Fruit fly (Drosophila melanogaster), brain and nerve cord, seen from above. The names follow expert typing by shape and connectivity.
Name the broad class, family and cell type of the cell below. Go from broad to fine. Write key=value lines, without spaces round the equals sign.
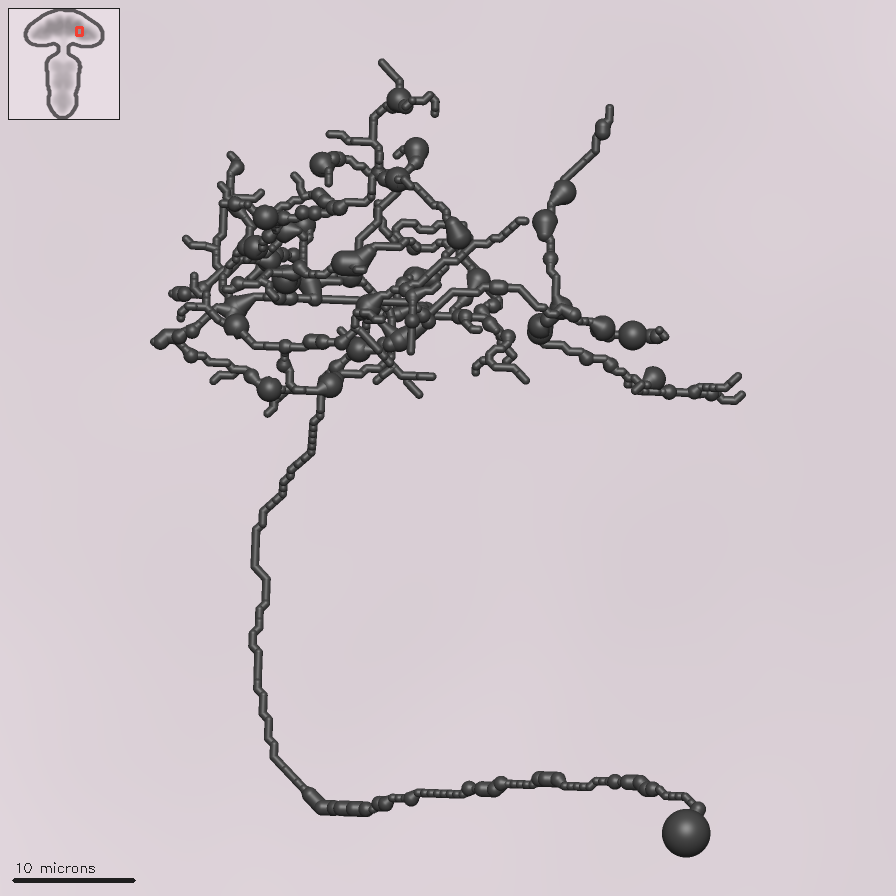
broad_class=central-brain intrinsic neuron
family=hemilineage VPNp&v1_posterior
cell_type=LHPV2a4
